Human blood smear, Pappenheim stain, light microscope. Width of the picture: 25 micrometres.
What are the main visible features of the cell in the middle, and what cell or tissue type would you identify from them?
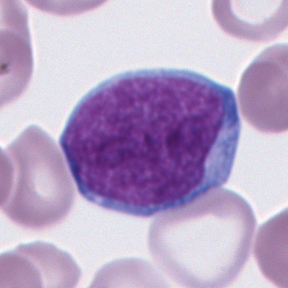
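The cell measures about 16 by 13 micrometres, and its nucleus fills about 80% of the cell's area. The chromatin is finely granular, with only a few slightly darker patches. The cytoplasm forms a narrow rim, widest on the right side, and shows neither granules nor vacuoles. The cell is a myeloblast.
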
